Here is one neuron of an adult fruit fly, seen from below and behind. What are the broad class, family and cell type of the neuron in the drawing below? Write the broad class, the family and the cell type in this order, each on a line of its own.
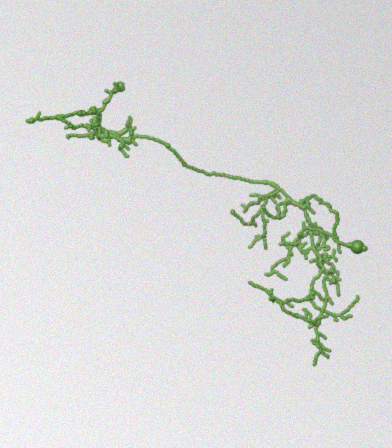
central-brain intrinsic neuron
hemilineage DM6_posterior
PS283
